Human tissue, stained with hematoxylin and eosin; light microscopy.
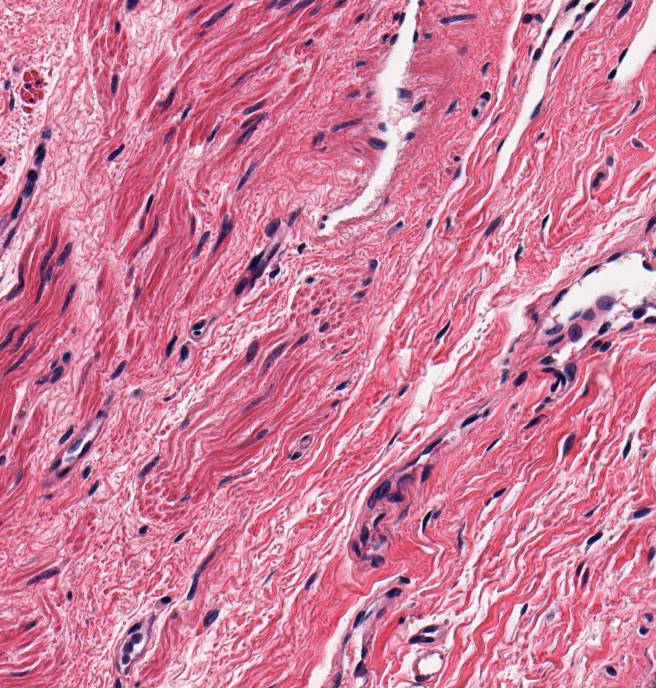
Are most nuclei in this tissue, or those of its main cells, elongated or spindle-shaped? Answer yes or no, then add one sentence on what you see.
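Yes. The scattered nuclei are elongated, spindle-shaped and lined up along the fibre direction.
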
